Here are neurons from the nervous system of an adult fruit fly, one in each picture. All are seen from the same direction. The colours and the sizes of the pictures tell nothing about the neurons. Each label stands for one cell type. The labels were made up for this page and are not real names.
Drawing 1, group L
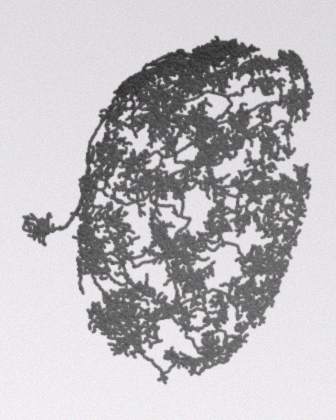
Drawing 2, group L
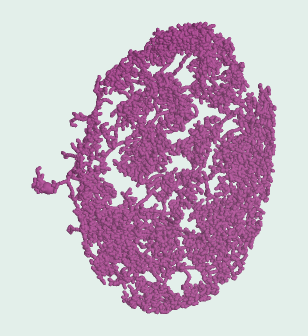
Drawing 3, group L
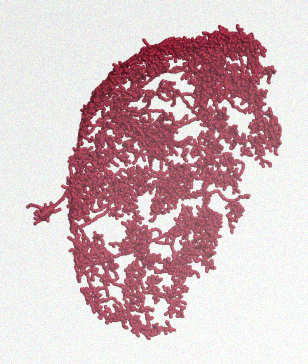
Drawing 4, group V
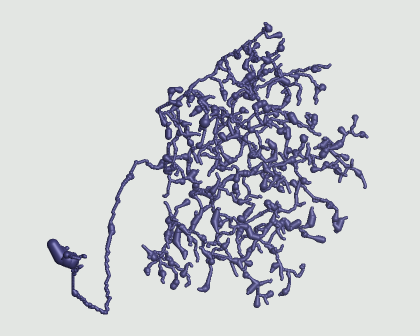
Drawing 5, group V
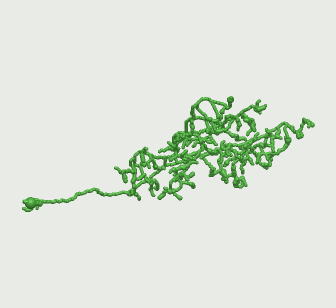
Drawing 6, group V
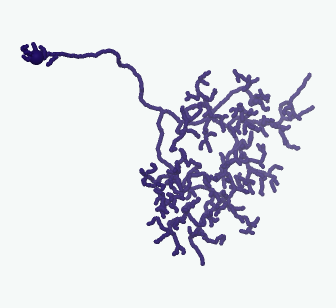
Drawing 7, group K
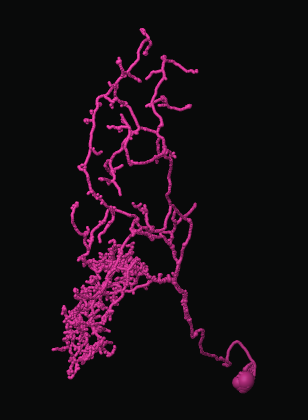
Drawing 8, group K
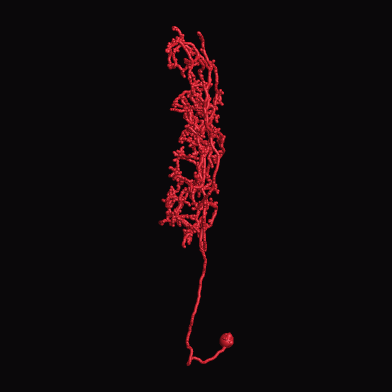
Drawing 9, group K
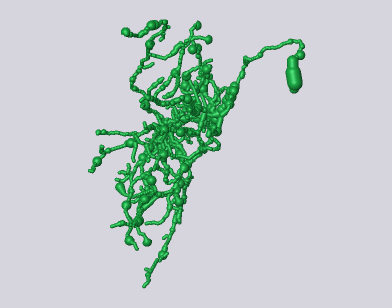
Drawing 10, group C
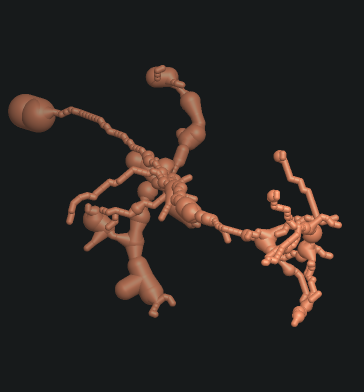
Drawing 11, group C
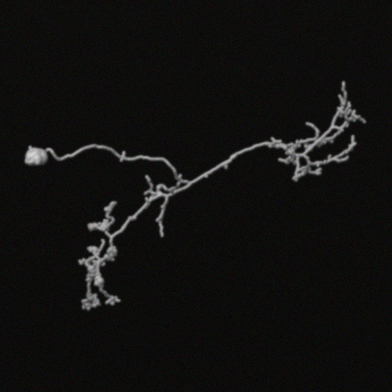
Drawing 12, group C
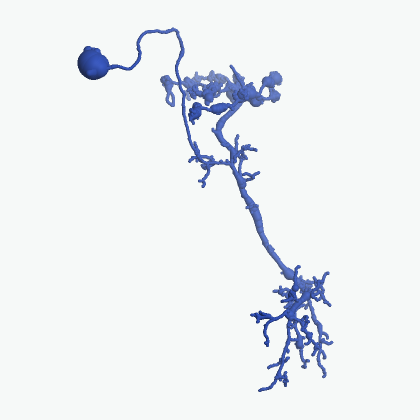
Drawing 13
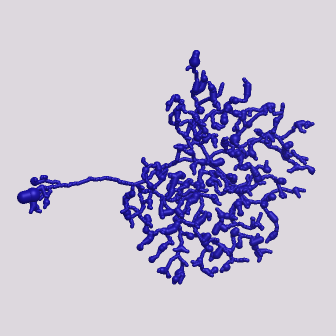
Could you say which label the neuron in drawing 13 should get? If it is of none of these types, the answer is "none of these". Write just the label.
group V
